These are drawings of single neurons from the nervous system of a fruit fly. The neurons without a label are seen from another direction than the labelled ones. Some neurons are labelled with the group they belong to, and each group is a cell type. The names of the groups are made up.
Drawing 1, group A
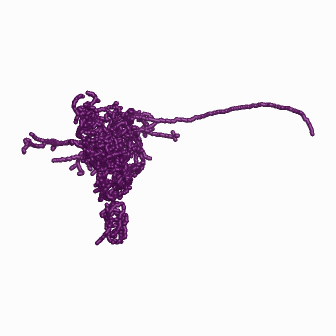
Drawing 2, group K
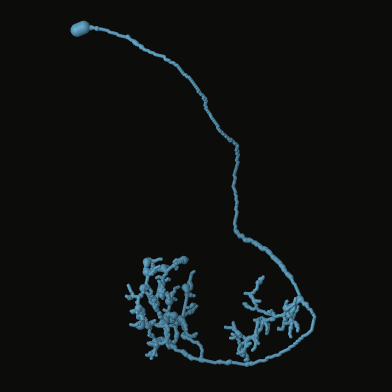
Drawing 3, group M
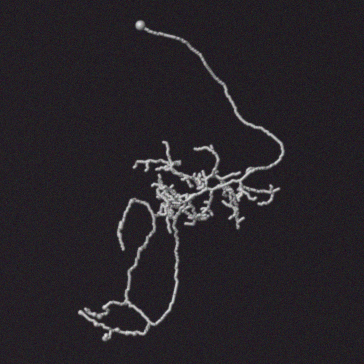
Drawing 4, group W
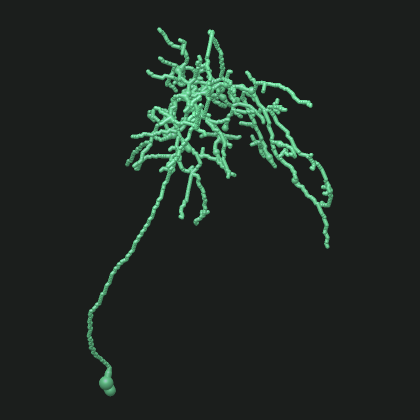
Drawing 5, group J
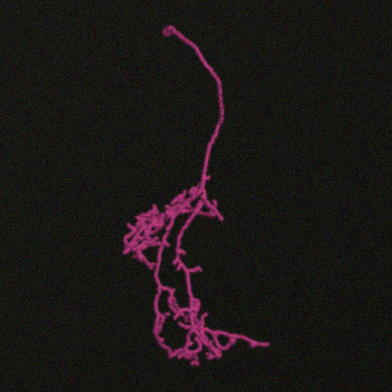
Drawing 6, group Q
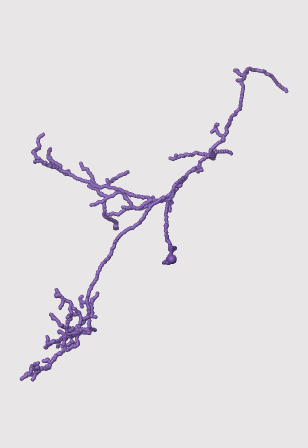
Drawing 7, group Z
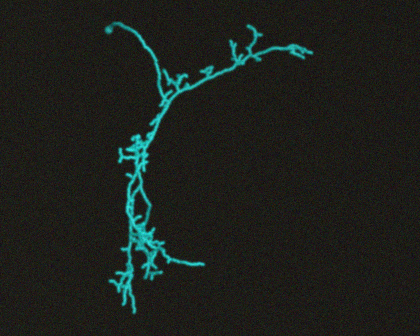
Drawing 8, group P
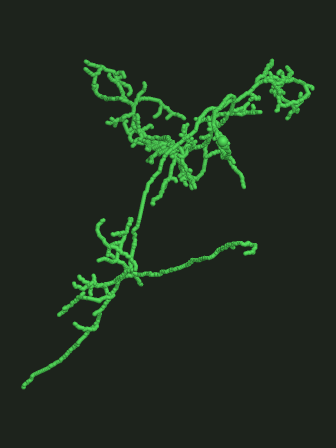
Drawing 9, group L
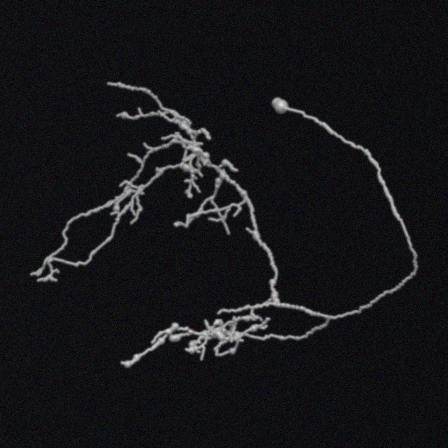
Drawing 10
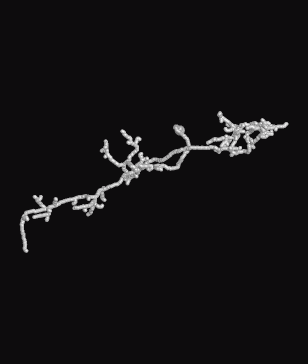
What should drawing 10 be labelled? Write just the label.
group Q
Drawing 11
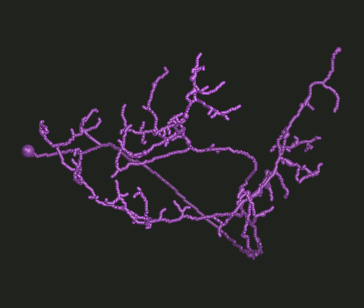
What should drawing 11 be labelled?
group L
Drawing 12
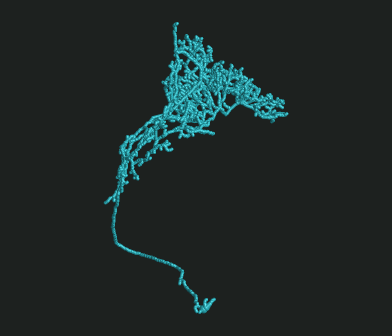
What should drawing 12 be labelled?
group A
